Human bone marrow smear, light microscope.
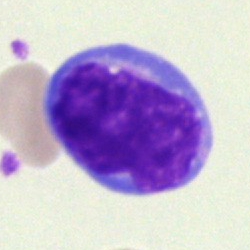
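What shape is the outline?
Smooth and oval.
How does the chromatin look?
Dark purple and clumped, with paler patches between the clumps.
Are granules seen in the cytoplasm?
No; it forms a narrow blue rim around the nucleus.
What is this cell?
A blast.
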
